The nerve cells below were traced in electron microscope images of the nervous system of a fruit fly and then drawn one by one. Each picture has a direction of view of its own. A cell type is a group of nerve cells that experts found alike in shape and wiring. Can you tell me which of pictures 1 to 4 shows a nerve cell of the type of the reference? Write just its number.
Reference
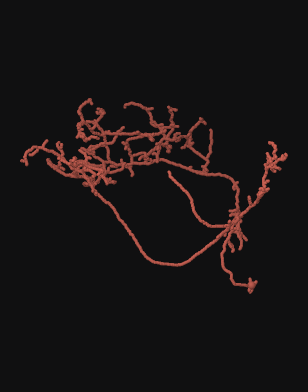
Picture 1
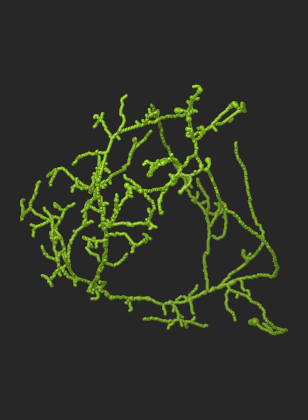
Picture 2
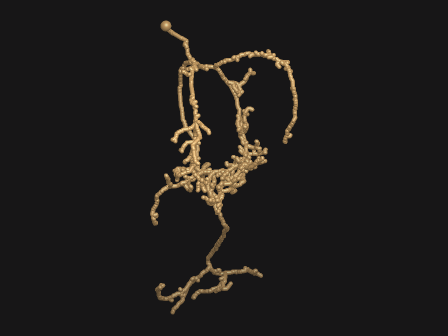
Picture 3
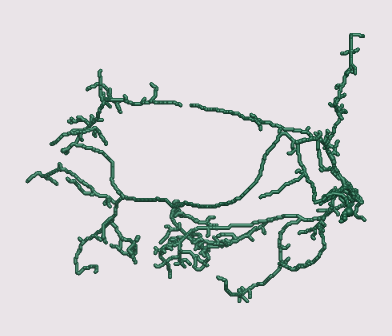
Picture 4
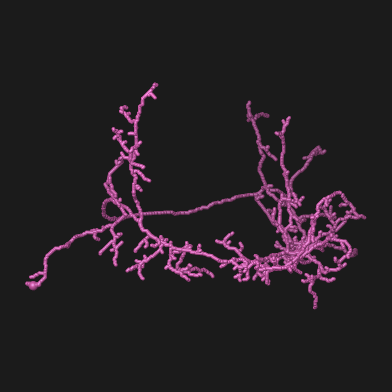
1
